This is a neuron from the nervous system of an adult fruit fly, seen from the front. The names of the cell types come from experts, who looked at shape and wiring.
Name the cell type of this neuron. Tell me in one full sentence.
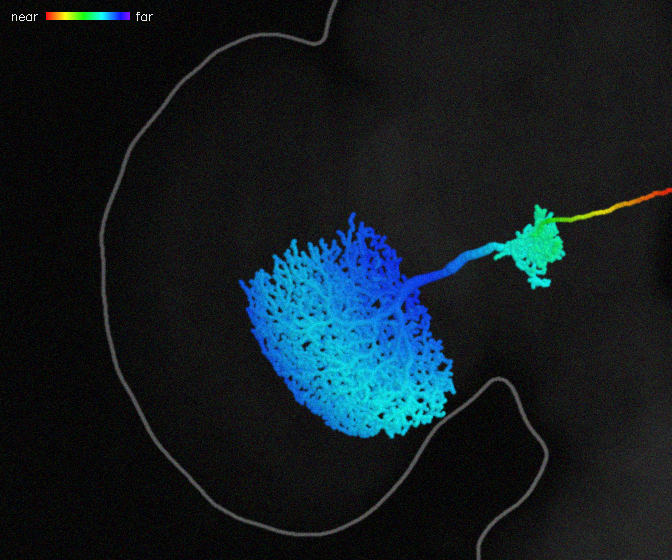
The type assigned to this neuron is VCH.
